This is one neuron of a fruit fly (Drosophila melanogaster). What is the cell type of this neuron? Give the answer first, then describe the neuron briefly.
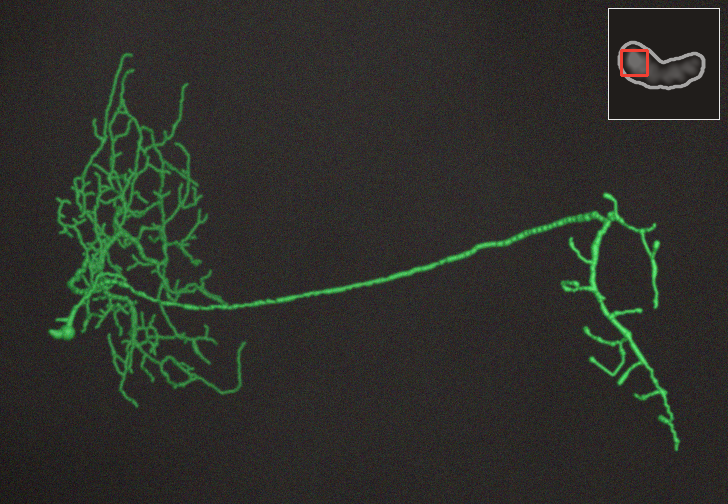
Its cell type is MeVP9. This is a visual projection neuron. The picture shows dozens of branch ends. As drawn here it is wider than it is tall.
